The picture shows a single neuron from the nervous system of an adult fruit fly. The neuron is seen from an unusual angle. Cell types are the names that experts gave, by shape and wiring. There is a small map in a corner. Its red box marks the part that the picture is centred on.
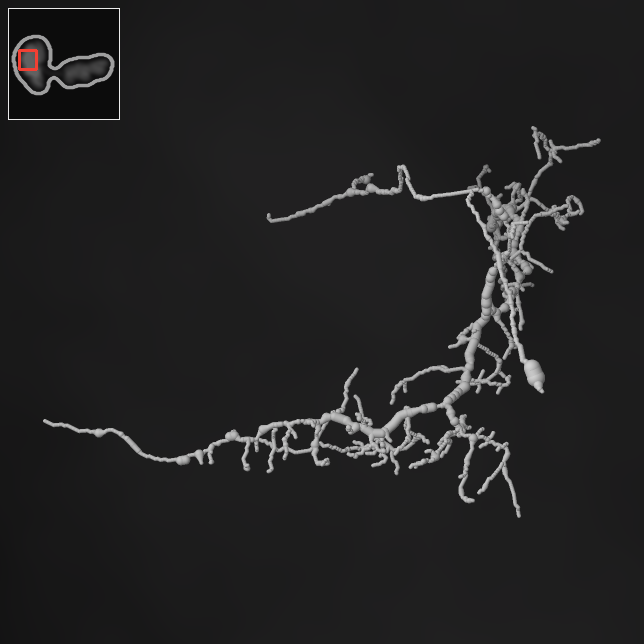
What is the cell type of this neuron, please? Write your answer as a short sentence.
The cell type is CB1638.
